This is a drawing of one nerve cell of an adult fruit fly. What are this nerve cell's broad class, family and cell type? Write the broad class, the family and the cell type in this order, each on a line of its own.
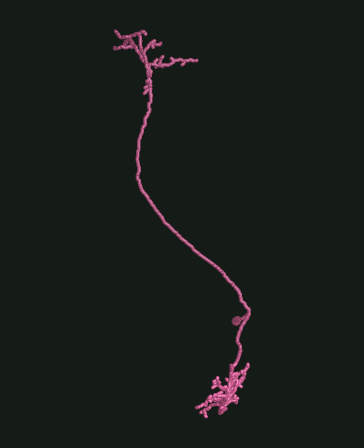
visual projection neuron
MeVP
MeVP1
